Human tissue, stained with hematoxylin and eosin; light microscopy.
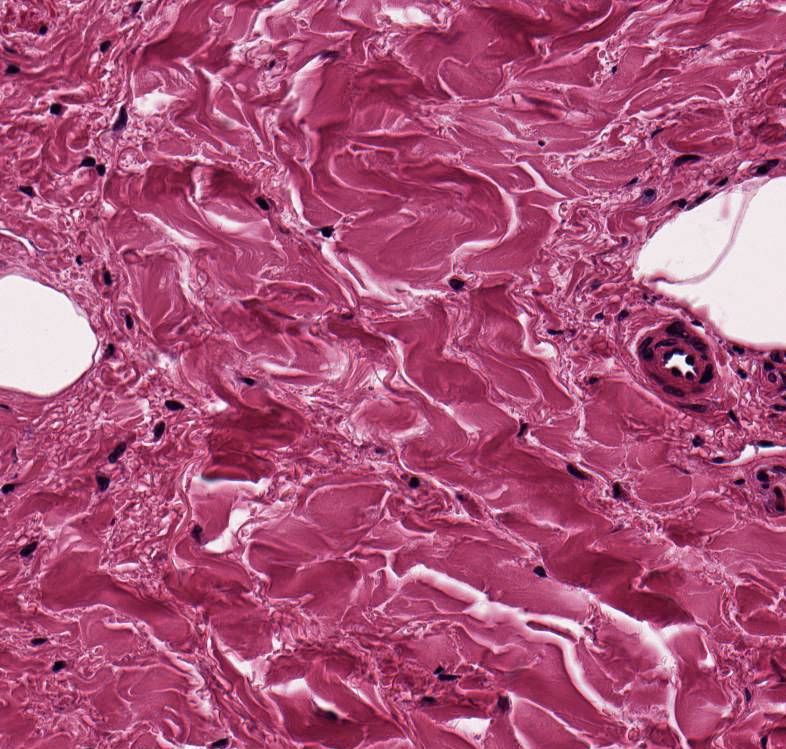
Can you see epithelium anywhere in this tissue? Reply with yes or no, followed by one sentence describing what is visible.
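No. No epithelium is present anywhere in the field.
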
